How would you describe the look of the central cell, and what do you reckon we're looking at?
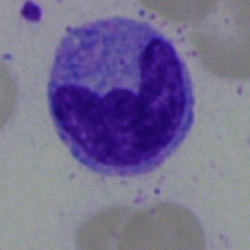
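The outline's round and smooth. The nucleus curves like a horseshoe along the bottom and up the right side, with its concave side facing the upper left, where the cytoplasm is widest. You won't see any nucleoli in it. That one's a monocyte.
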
